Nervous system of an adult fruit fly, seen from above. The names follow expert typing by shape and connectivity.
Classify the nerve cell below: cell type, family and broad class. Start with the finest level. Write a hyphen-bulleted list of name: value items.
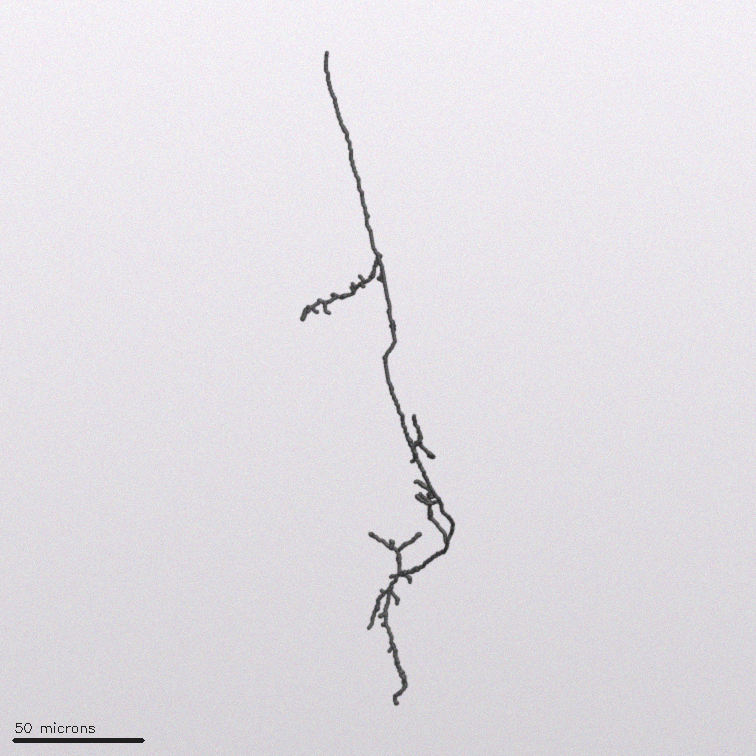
- cell type: DNge052
- family: hemilineage LB5
- broad class: descending neuron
